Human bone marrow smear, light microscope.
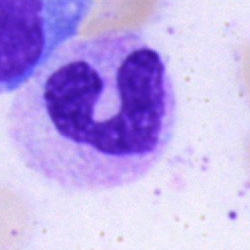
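Band neutrophil, central cell; stained human bone marrow smear, light microscopy. Nucleus curved into a U shape, opening facing upward; chromatin dark purple, clumped. Plentiful pale lilac-pink cytoplasm surrounds the nucleus and contains fine, faint pinkish granules.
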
